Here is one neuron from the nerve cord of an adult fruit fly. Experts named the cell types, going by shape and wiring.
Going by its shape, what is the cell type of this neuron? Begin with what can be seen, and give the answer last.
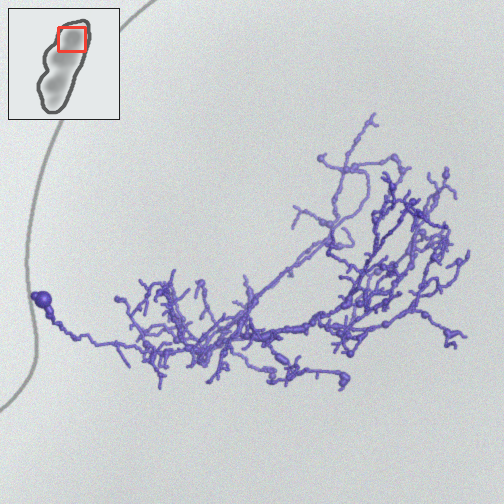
The picture shows dozens of branch ends. In this view it is wider than it is tall. Its broad class is nerve-cord intrinsic neuron. Its cell type is IN04B081.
